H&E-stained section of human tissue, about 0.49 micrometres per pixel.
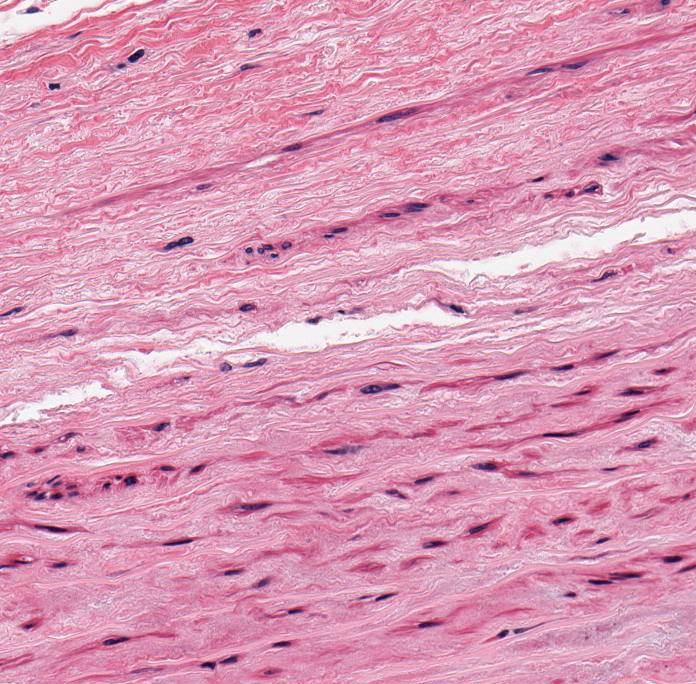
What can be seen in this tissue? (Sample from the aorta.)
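Throughout the field the fibrous material stains pink. Its fibres run in parallel bands that slant across the whole field, rising from lower left to upper right. Most nuclei are dark and elongated, oriented parallel to the fibres. They are more numerous in the lower half of the field than in the upper part.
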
